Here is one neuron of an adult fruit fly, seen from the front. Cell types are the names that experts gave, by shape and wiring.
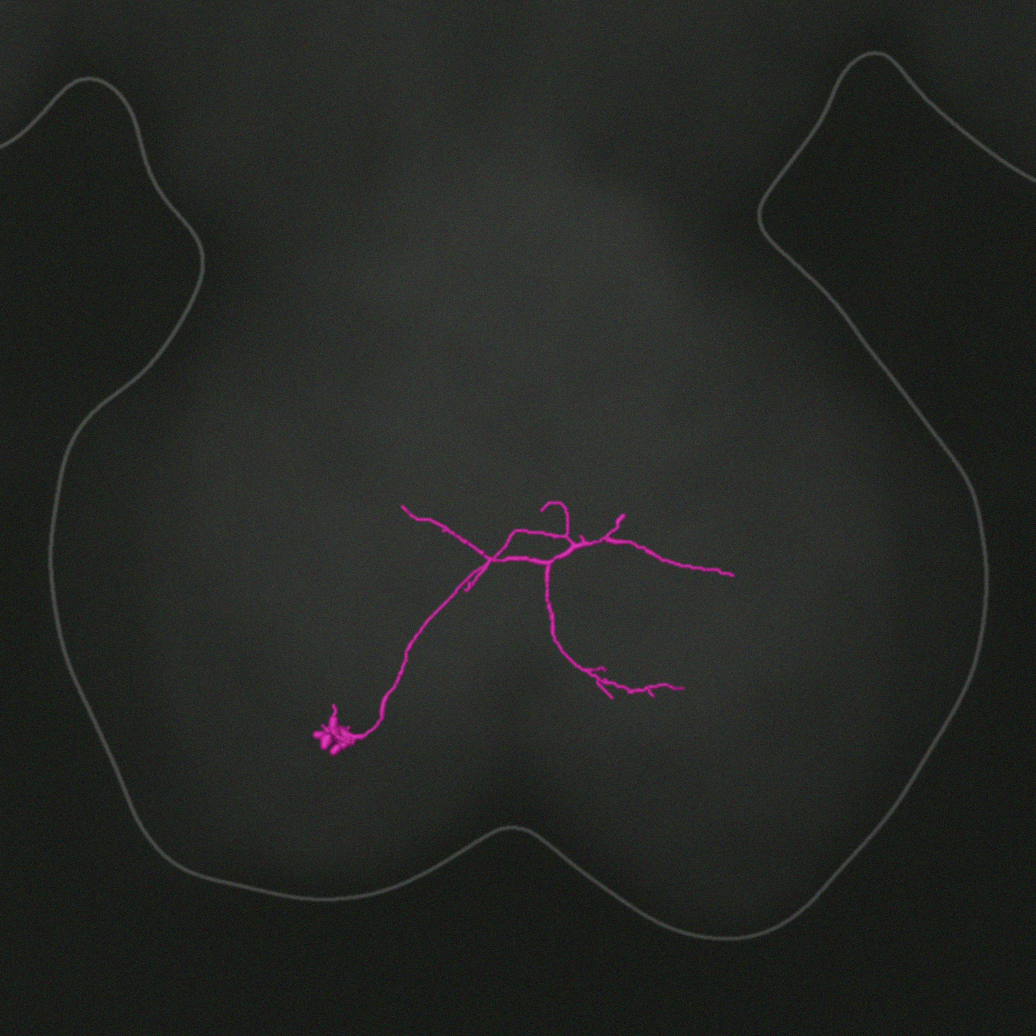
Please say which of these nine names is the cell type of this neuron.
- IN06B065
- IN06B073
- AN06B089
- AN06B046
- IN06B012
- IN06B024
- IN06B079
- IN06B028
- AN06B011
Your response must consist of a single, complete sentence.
This neuron falls under the cell type IN06B065.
